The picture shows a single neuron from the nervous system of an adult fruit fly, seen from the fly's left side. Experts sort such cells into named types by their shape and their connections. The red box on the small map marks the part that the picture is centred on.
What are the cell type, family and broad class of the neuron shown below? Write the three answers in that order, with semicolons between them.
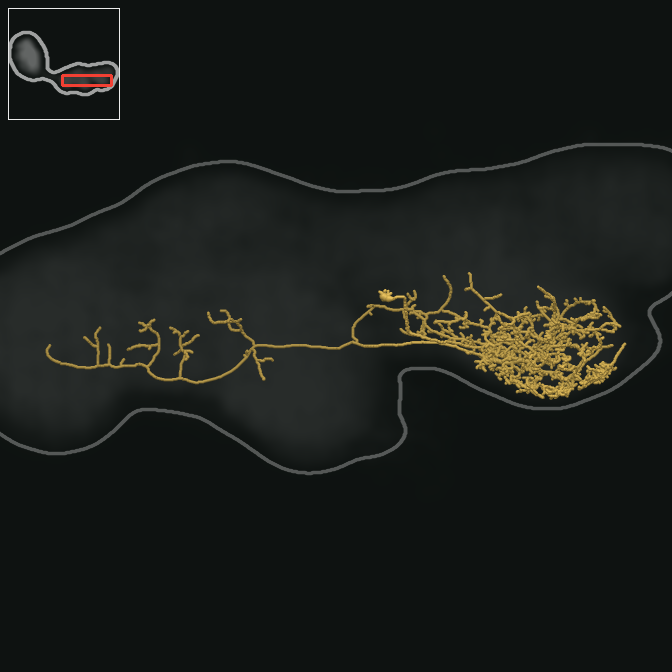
IN17A013; hemilineage 17A; nerve-cord intrinsic neuron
